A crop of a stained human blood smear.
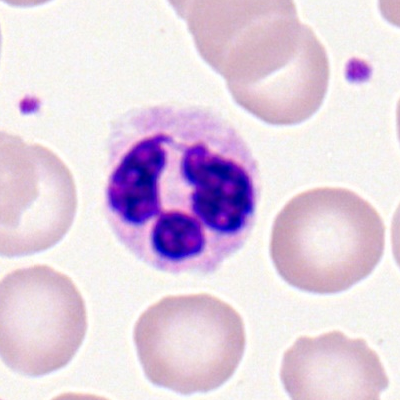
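Segmented neutrophil, the cell in the middle of a stained blood smear. Its outline is roughly round. The nucleus is divided into three lobes, the smallest lying at the bottom, below the other two. The cytoplasm has no coarse orange granules.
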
